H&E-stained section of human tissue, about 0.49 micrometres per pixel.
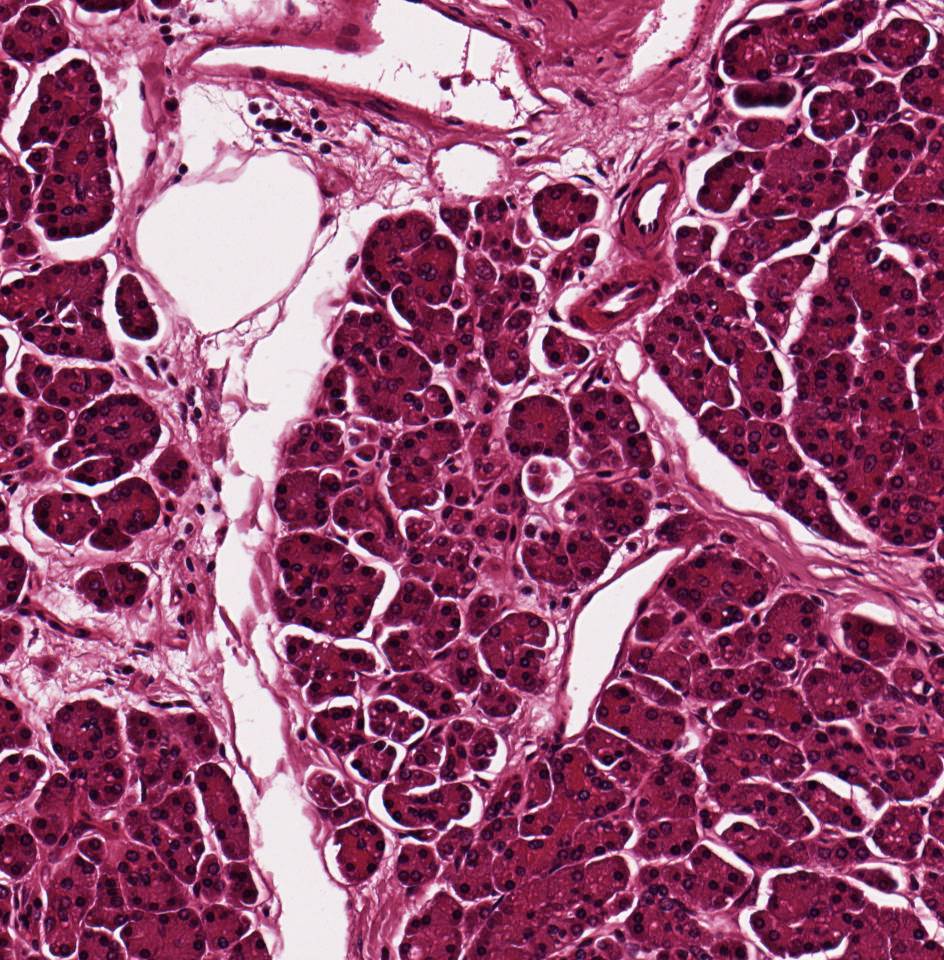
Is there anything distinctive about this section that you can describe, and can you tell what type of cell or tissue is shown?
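Closely packed, rounded acini make up each lobule. Every acinar cell has one small, round, dark nucleus. The septum in the upper left holds loose, pale pink fibrillar connective tissue with scattered small nuclei. Near the top, centre-right, at the edge of the central lobule, lies a small tube with a pink fibrous wall and a narrow lumen. This section is pancreas.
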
